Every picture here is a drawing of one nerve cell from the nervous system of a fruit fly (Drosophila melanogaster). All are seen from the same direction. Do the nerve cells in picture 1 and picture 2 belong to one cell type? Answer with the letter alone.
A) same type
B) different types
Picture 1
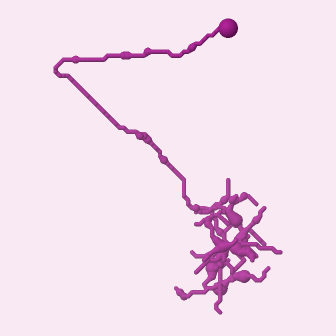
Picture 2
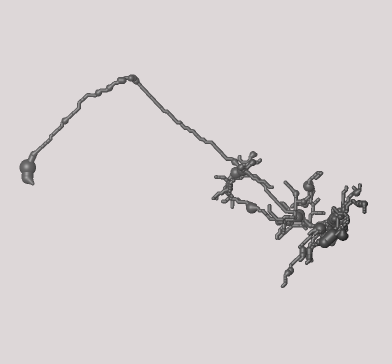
B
